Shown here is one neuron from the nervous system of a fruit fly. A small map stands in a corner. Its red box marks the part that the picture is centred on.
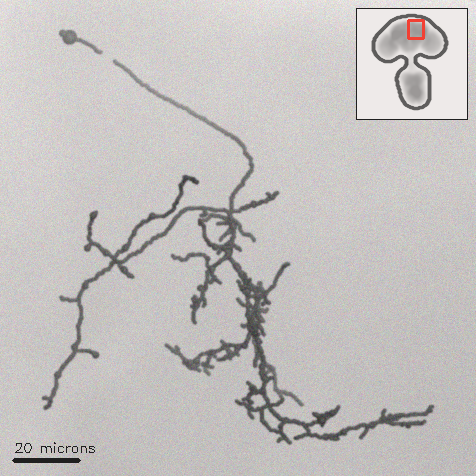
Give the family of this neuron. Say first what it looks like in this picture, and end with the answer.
The cell body can be seen at the upper left of the picture. From top to bottom in the picture it spans about 130 microns. The picture shows dozens of branch ends. This is a central-brain intrinsic neuron. Its family is hemilineage SMPp&v1_posterior.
